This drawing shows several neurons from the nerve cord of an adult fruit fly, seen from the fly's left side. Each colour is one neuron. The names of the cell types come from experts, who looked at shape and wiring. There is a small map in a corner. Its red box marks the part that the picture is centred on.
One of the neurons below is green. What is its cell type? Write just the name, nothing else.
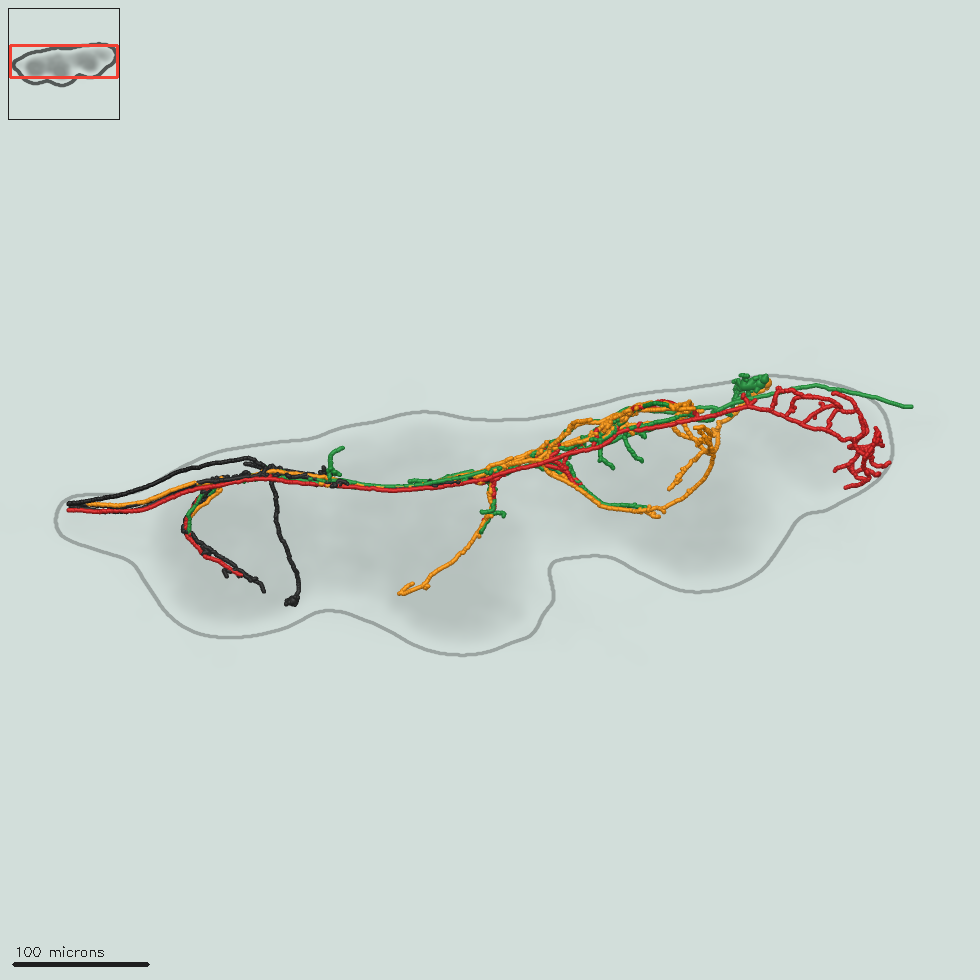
MNad21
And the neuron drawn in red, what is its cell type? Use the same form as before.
DNpe036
